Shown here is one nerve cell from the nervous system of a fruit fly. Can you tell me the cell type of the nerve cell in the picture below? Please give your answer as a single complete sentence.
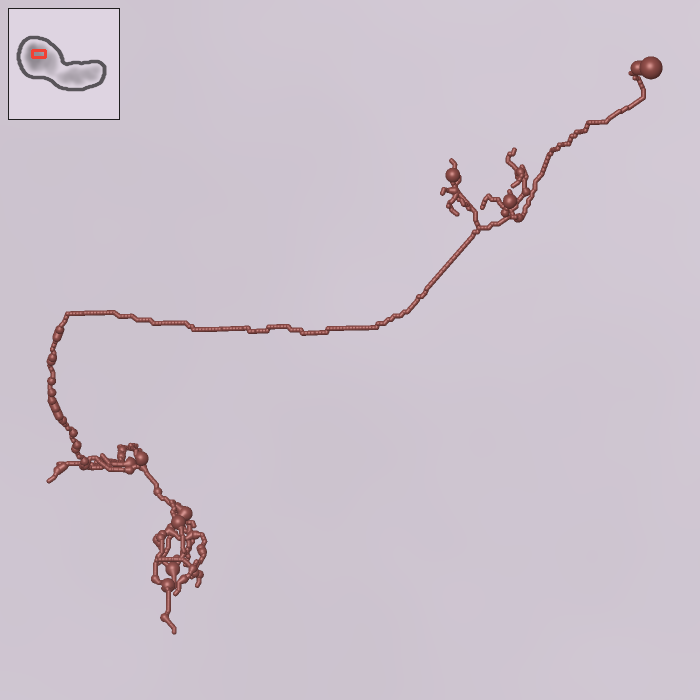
Under cell type classification, the nerve cell is PFNp_a.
